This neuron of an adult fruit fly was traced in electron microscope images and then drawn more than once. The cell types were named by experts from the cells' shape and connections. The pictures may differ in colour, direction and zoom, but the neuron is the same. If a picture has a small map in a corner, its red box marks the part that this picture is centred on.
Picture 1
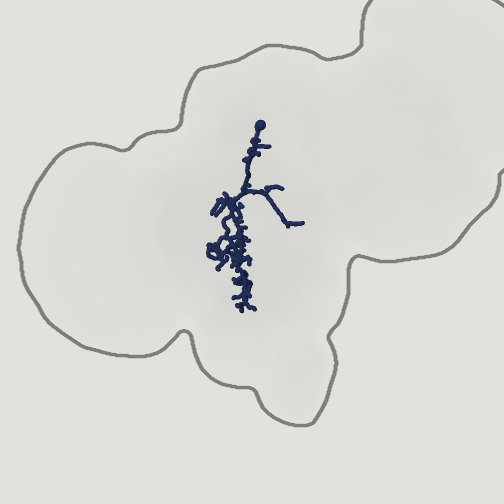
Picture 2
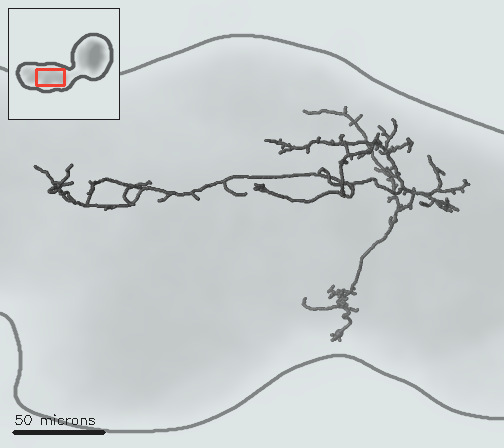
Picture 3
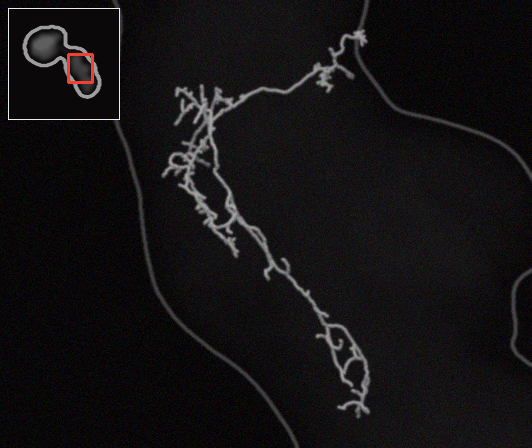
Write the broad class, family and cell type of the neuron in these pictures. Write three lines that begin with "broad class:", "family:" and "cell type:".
broad class: nerve-cord intrinsic neuron
family: hemilineage 06B
cell type: IN06B076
